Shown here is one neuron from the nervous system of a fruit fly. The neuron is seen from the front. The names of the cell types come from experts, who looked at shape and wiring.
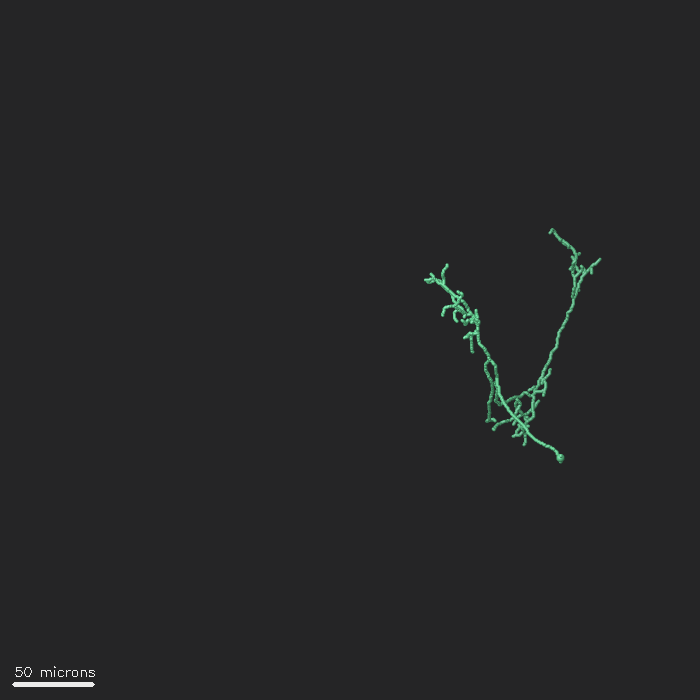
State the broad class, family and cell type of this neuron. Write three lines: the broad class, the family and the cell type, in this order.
central-brain intrinsic neuron
hemilineage LALa1_posterior
WEDPN17_a1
